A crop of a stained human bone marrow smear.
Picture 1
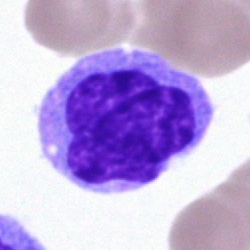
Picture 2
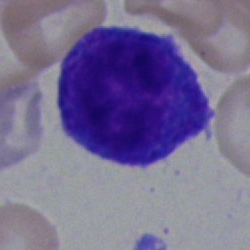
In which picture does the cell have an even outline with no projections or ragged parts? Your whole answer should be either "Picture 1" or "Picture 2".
Picture 1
